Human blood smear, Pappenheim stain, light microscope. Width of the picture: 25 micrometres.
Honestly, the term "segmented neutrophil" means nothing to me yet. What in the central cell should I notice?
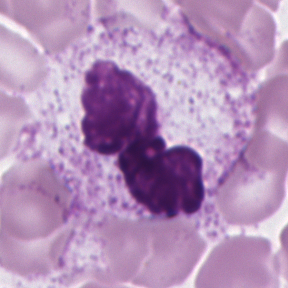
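Start with the nucleus of this segmented neutrophil: it forms two lobes joined at a narrow waist, and it runs diagonally from upper left to lower right.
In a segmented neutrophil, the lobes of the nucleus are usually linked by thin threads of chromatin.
Here, the link between the two lobes is that narrow waist. Now move to the cytoplasm, where fine violet granules are scattered throughout. Those granules do not obscure the nucleus, so its shape stays easy to follow.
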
